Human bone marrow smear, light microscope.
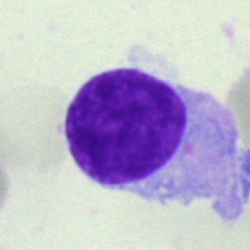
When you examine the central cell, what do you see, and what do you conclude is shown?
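Looking at the chromatin first, I find it dark purple and coarse, with paler patches between denser clumps. The cytoplasm sits almost entirely to the right of the nucleus and is a pale lilac-blue. In its lower part I notice small pale clear spots. This is a hairy cell.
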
